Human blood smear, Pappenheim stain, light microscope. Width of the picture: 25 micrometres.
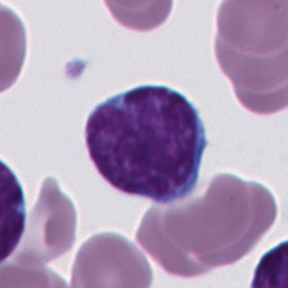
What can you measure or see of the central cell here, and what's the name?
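It's about 11 micrometres across, and the nucleus alone is about 10, taking up about 90% of the area. That leaves only a narrow rim of blue cytoplasm, showing mainly along the right and lower edge. There are no granules in it, and no vacuoles anywhere in the cell. That's a typical lymphocyte.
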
